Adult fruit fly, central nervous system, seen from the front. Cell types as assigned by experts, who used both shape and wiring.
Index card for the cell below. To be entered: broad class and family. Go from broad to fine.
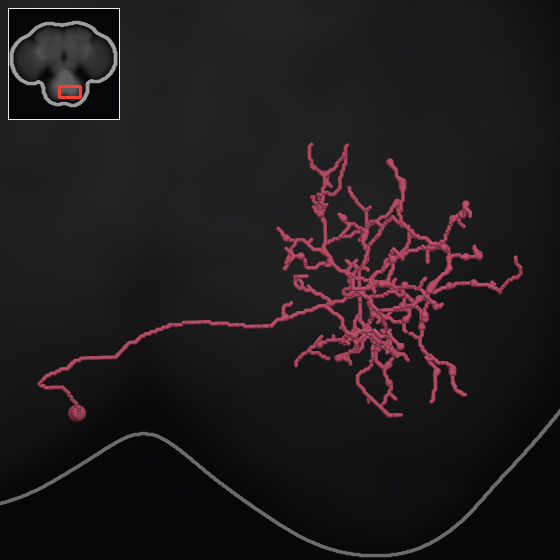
nerve-cord intrinsic neuron; hemilineage 14A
